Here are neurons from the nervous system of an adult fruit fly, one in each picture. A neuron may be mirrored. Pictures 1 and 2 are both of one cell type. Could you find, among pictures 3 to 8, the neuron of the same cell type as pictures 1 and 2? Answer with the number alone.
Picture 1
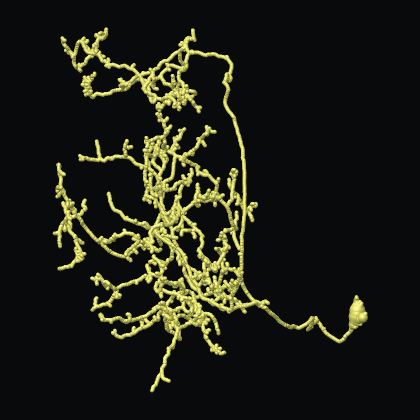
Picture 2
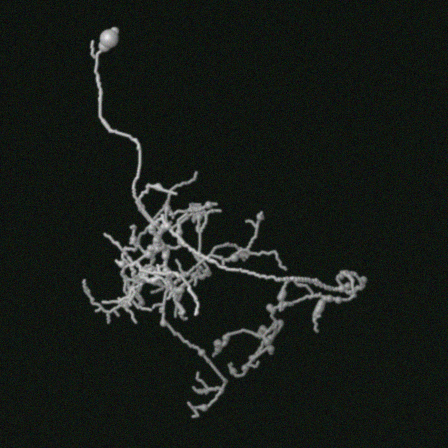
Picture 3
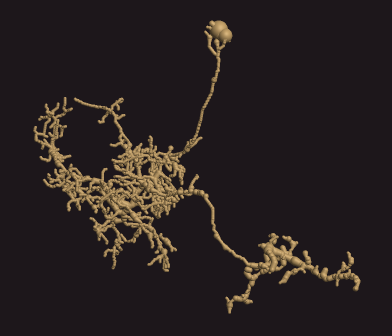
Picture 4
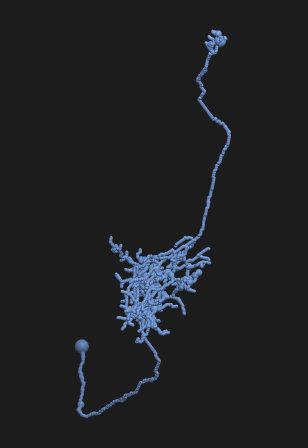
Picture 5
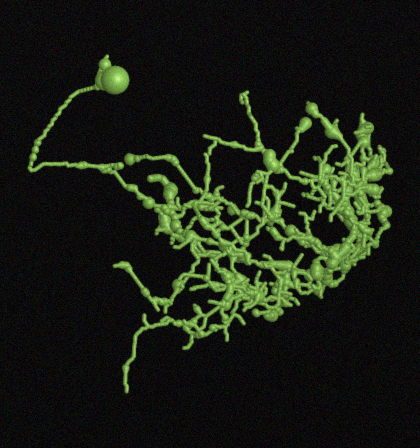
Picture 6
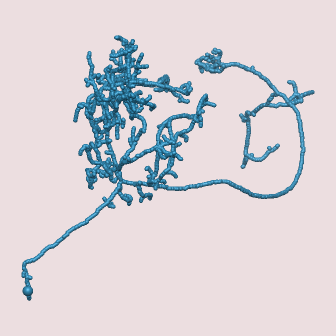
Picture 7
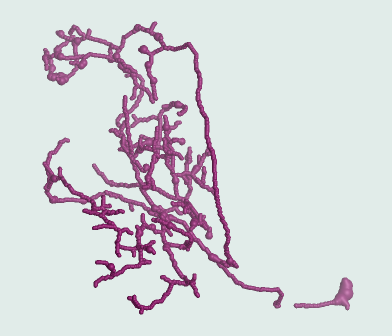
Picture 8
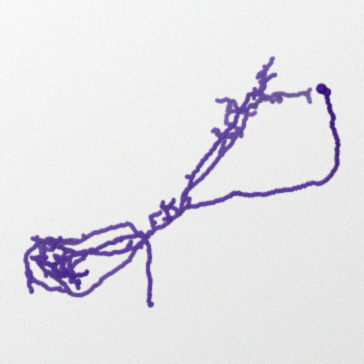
7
